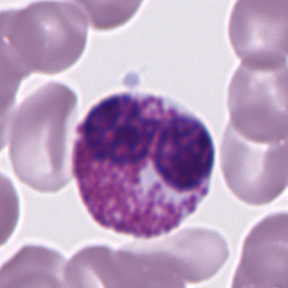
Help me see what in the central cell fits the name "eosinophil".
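For an eosinophil: two nuclear lobes, lying in the upper half of the cell.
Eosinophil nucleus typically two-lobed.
Cytoplasm packed with coarse reddish-pink granules; only a small pale, granule-poor patch, just below where the two lobes meet.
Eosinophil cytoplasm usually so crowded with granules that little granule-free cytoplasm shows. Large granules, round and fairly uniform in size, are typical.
Chromatin dark purple, dense. Against: nothing seen.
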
